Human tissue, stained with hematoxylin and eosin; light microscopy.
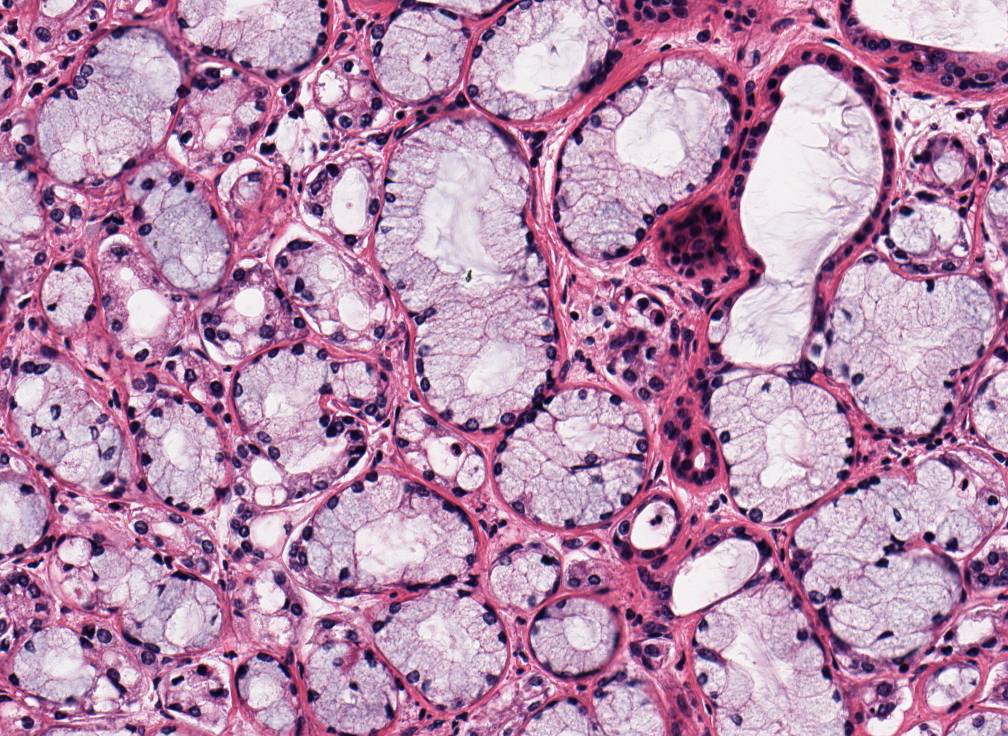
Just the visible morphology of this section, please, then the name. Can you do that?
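Field entirely occupied by closely packed rounded glandular units, divided by thin pink fibrous septa. Cytoplasm of most gland cells pale bluish-grey, finely foamy. Nuclei small, dark, flattened against the outer edge of each unit. Pink connective tissue between units broadest in a band running down through the centre-right. Tissue: minor salivary gland.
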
